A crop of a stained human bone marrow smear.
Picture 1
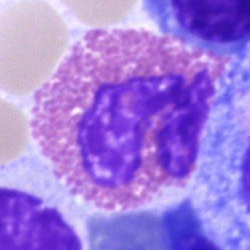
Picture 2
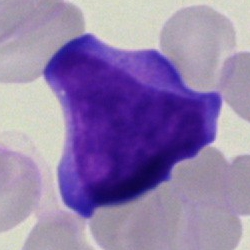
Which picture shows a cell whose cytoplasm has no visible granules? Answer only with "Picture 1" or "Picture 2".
Picture 2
